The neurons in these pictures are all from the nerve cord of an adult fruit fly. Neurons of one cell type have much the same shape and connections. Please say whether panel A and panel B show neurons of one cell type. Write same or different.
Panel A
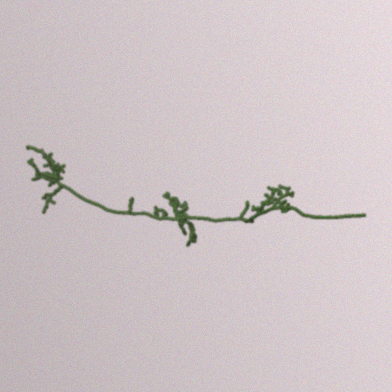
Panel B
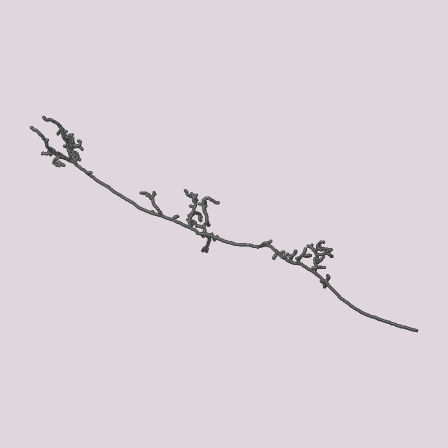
same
